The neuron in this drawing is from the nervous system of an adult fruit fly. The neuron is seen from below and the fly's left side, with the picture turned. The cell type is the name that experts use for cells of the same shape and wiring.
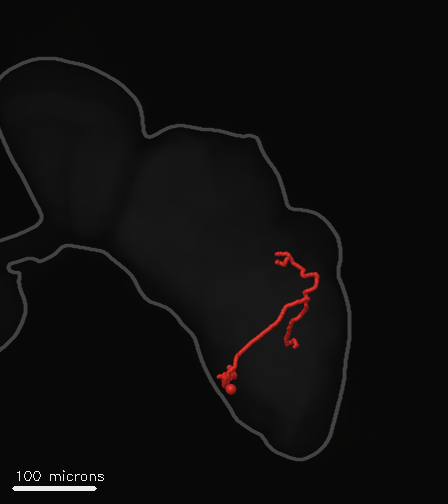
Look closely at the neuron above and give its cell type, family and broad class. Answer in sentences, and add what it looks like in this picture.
Its cell type is KCab-m. The name of its family is class Kenyon Cell. Its broad class is central-brain intrinsic neuron. The cell body is at the bottom of the picture. By the scale bar it is about 170 microns tall in this view.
